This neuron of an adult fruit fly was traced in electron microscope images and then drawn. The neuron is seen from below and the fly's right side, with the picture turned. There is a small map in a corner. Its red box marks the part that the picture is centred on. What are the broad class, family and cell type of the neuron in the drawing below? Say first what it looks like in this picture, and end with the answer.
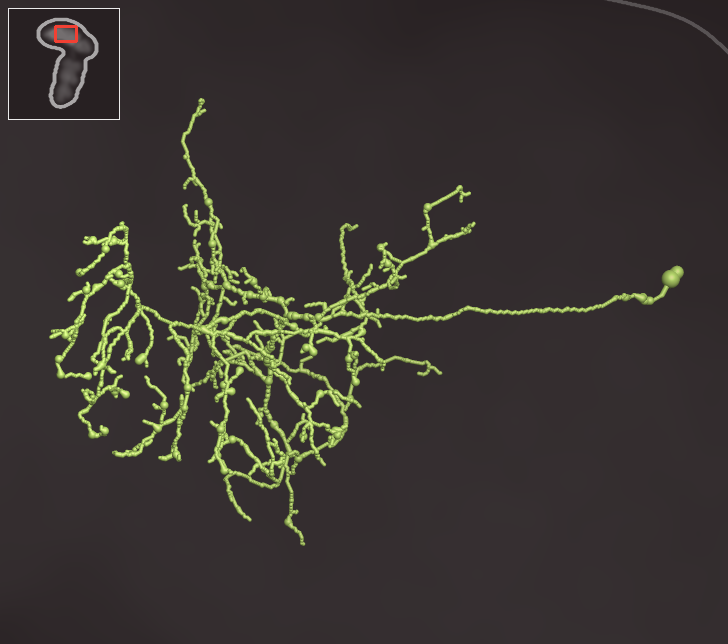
Its cell body lies on the right of the picture. As drawn here it is wider than it is tall. Its broad class is central-brain intrinsic neuron. Its family is hemilineage AOTUv4_ventral. Its cell type is FB5Q.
